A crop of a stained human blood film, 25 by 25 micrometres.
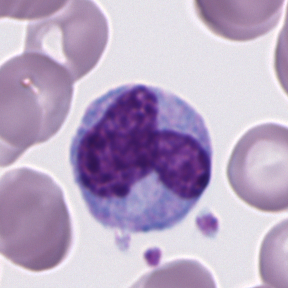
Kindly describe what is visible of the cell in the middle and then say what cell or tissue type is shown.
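Measuring about 13 micrometres across, the cell has a nucleus filling about 60% of its area. Its chromatin is dark purple and patchy, with darker clumps separated by lighter strands. Pale greyish blue, the cytoplasm shows only a faint fine granularity and no coarse granules. In the notch of the nucleus, the cytoplasm is paler than elsewhere. The cell is a monocyte.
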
